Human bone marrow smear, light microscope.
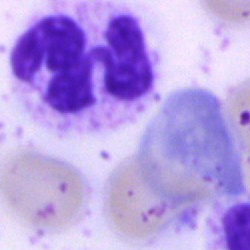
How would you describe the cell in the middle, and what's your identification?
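The chromatin is dense, dark purple and clumped. The cytoplasm is pale pinkish-lilac and contains fine pink-violet granules. The cell outline is roughly round. The cell is a segmented neutrophil.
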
